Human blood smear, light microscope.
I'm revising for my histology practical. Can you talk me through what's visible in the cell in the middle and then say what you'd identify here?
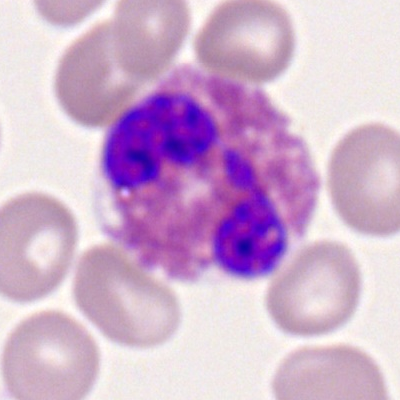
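Looking at the nucleus, I count two lobes: one at the upper left of the cell, the other at the lower right. Its chromatin is dark purple and coarsely clumped. Cytoplasm takes up more of the cell than the nucleus does. This is an eosinophil.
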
